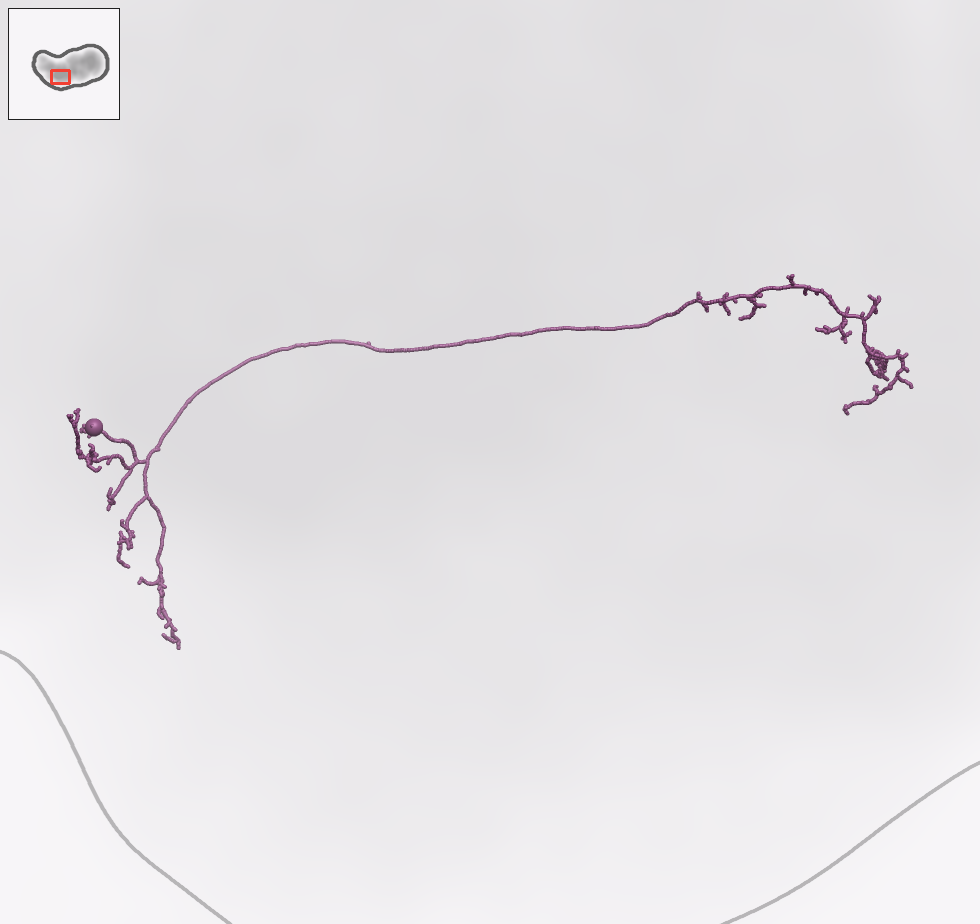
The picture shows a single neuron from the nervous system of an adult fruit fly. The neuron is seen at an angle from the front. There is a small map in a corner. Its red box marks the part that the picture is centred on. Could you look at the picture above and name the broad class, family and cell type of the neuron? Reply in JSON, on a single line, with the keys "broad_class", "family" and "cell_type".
{"broad_class": "optic-lobe intrinsic neuron", "family": "Tm", "cell_type": "Tm5Y"}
